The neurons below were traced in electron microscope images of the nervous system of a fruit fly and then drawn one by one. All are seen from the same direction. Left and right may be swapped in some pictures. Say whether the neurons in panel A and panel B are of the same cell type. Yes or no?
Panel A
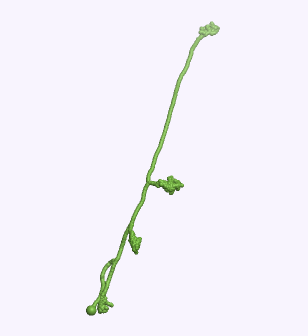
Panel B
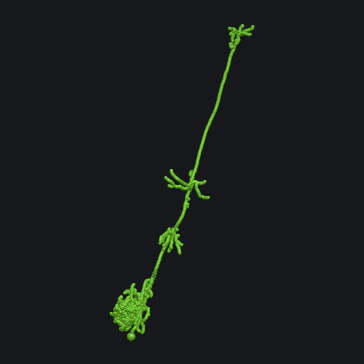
no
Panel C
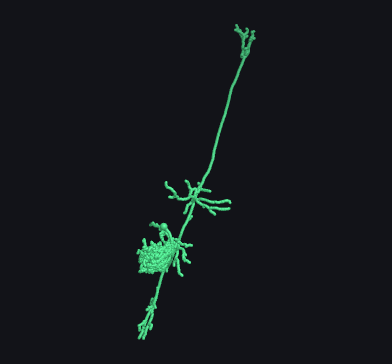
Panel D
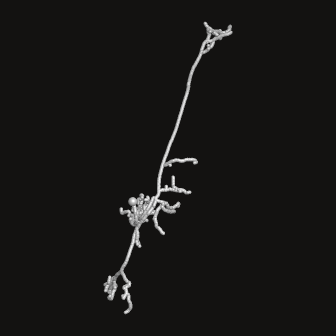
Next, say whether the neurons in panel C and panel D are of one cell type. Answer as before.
no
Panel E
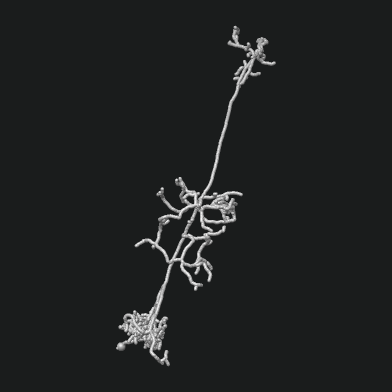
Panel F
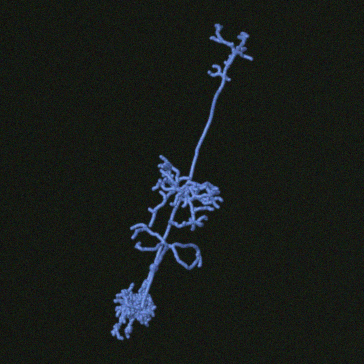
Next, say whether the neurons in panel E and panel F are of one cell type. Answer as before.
yes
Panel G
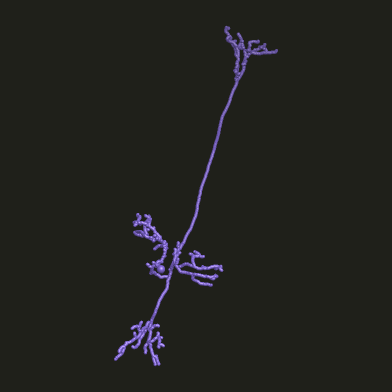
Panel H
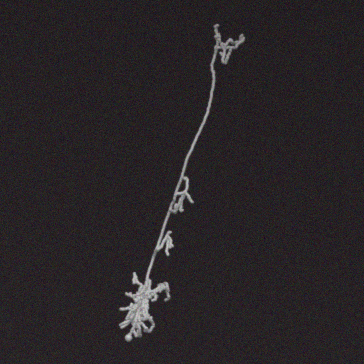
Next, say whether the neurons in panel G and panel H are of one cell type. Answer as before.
no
